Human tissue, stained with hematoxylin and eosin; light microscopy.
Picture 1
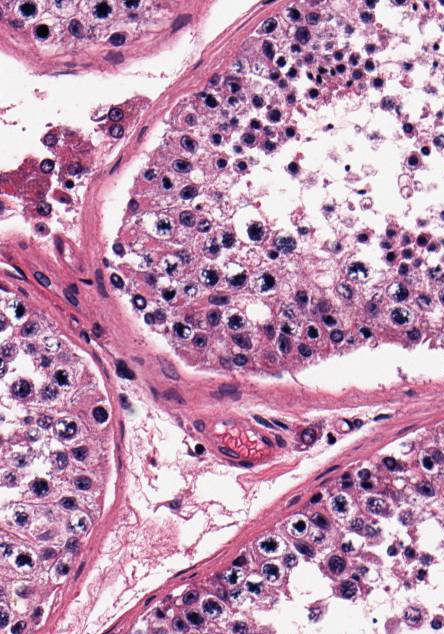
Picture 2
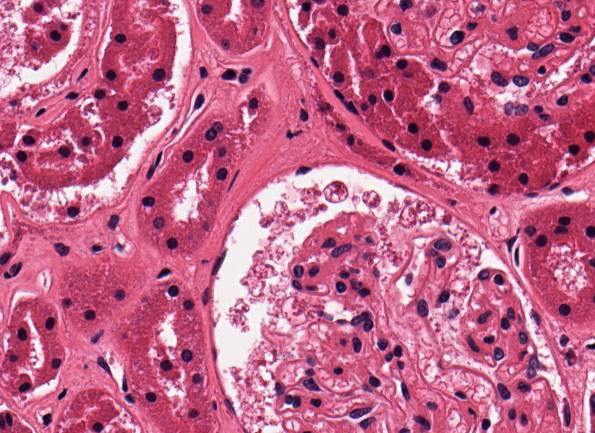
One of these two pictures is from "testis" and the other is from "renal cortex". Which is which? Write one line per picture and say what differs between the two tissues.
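Picture 1 shows tissue from the testis. The tubules are lined by a stratified epithelium that is many cells deep.
Picture 2 shows tissue from the renal cortex. The tubules are lined by a single layer of cuboidal cells with deeply eosinophilic granular cytoplasm.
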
